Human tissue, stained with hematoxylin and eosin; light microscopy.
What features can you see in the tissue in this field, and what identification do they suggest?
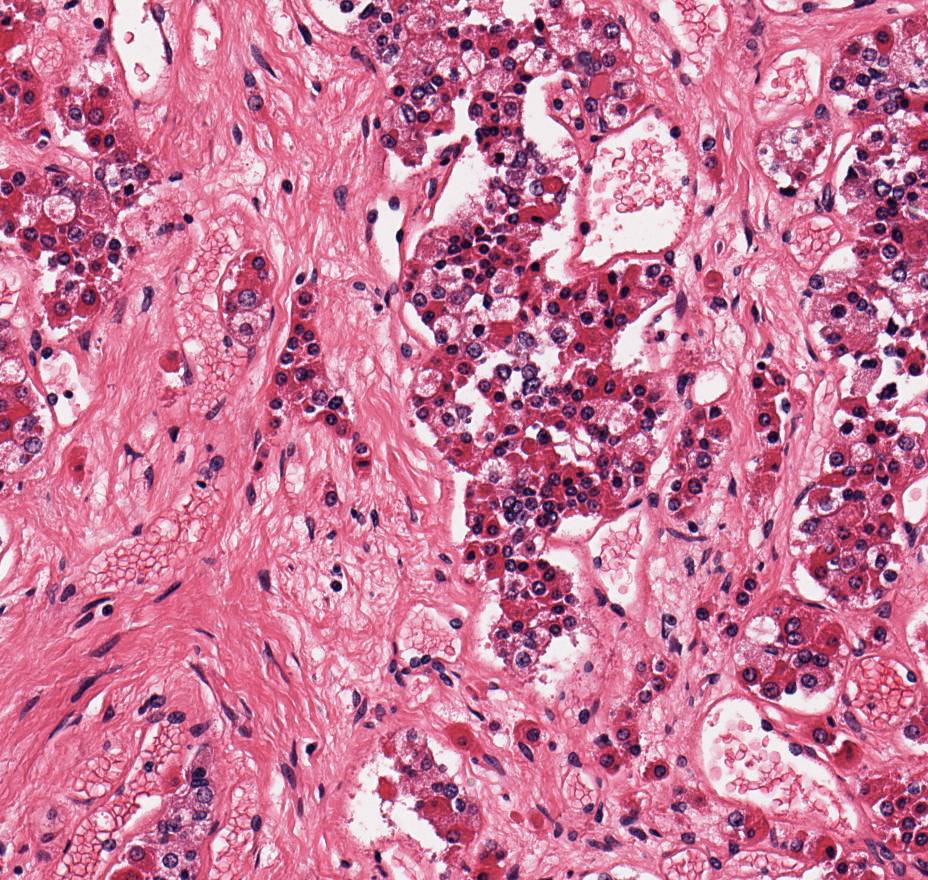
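First, the arrangement: across the whole field, epithelial cells lie in nests and cords separated by bands of pink fibrous stroma. Second, the cells: many have abundant, deeply eosinophilic, granular cytoplasm. Third, the stroma: its broadest collagenous band, with scattered spindle-shaped nuclei, runs through the lower left. Fourth, fat: no adipocytes are present. The tissue is pituitary.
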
